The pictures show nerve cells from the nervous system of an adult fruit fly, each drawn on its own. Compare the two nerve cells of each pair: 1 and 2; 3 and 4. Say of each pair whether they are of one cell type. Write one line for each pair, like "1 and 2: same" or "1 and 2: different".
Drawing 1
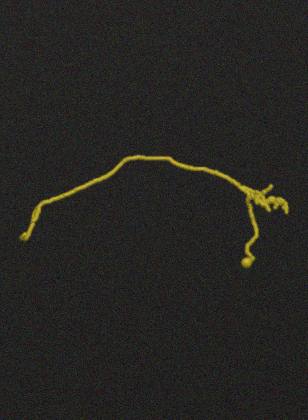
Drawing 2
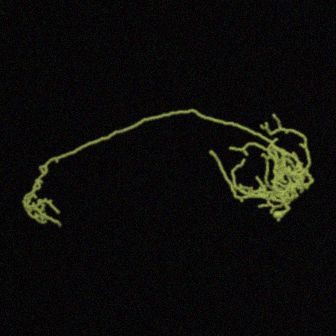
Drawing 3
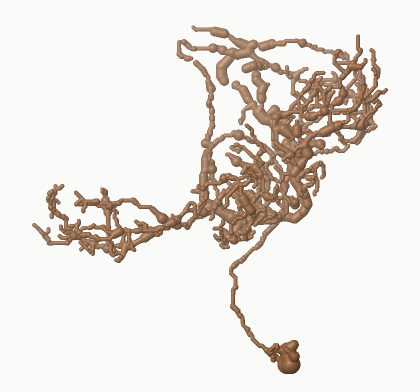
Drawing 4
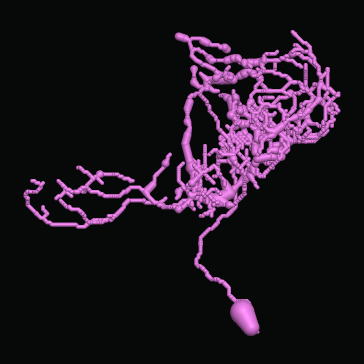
1 and 2: different
3 and 4: same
